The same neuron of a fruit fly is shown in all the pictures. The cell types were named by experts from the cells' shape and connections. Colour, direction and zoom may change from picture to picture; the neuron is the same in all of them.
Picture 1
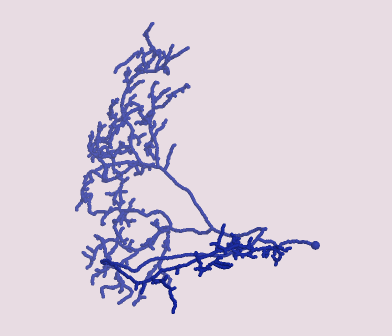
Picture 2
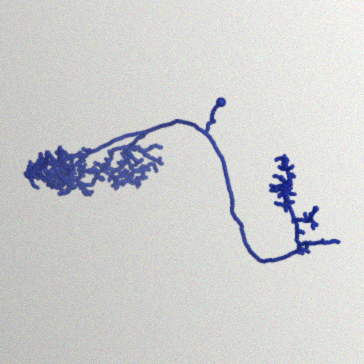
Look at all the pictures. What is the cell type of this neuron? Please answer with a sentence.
The cell type is MeVP48.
